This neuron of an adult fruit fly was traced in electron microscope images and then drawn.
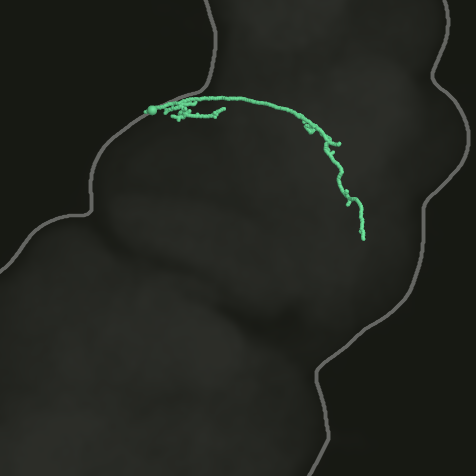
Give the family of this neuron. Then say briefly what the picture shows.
Its family is Cm. This is an optic-lobe intrinsic neuron. As drawn here it is wider than it is tall.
